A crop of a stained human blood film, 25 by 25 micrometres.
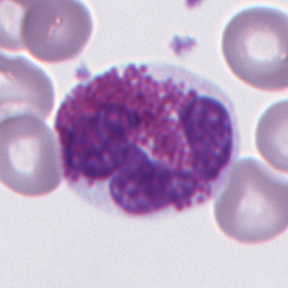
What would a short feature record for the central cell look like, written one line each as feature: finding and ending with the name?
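Nucleoli: none seen
Granules: coarse, round, reddish-purple, packing the cytoplasm
Distribution: most crowded in upper half
Vacuoles: none visible
Cell: eosinophil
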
